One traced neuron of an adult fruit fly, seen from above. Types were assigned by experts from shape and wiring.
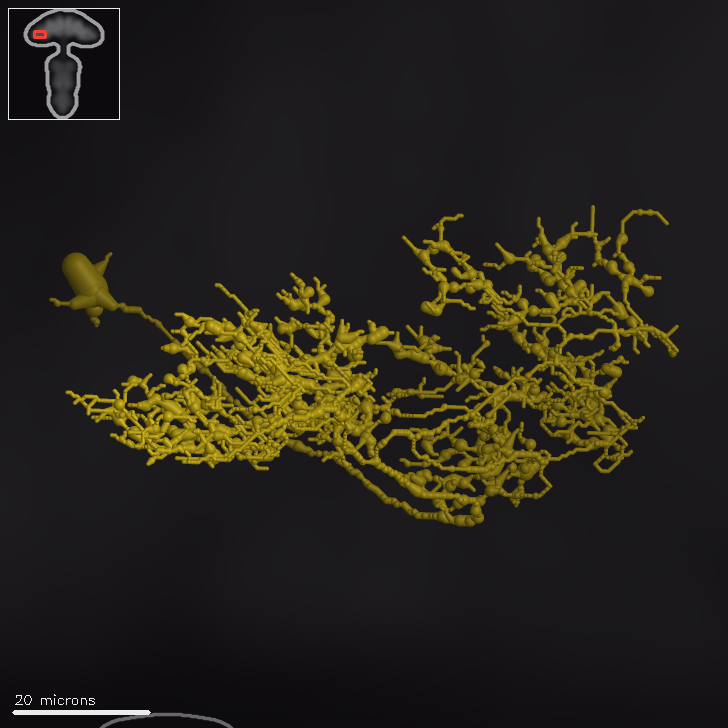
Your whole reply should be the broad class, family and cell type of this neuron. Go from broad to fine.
optic-lobe intrinsic neuron; Pm; Pm3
